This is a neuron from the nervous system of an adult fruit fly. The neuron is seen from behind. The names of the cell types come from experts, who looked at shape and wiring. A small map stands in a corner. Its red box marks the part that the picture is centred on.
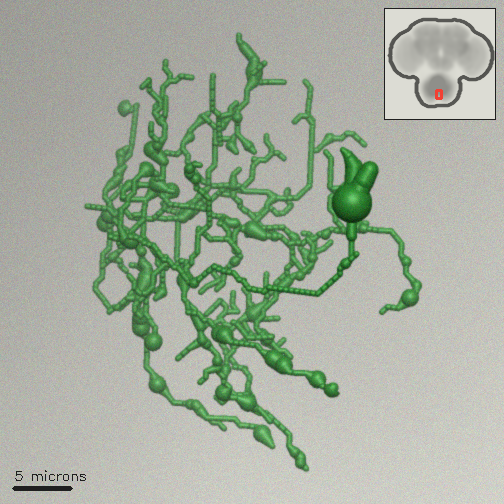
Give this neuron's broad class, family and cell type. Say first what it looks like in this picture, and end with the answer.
From top to bottom in the picture it spans about 40 microns. Dozens of branch ends can be seen. It is a nerve-cord intrinsic neuron. Its family is hemilineage 01B. The cell type is IN01B078.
